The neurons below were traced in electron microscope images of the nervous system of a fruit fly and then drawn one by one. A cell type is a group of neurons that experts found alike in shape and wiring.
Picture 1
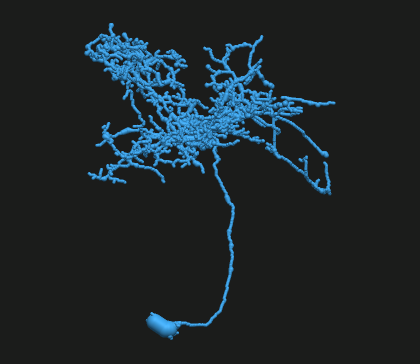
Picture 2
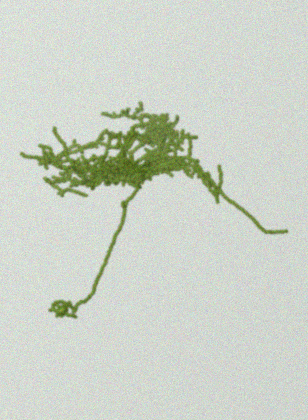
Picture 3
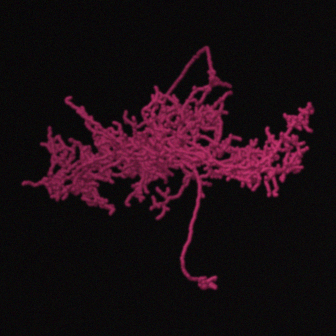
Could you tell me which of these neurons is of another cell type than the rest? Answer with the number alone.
3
